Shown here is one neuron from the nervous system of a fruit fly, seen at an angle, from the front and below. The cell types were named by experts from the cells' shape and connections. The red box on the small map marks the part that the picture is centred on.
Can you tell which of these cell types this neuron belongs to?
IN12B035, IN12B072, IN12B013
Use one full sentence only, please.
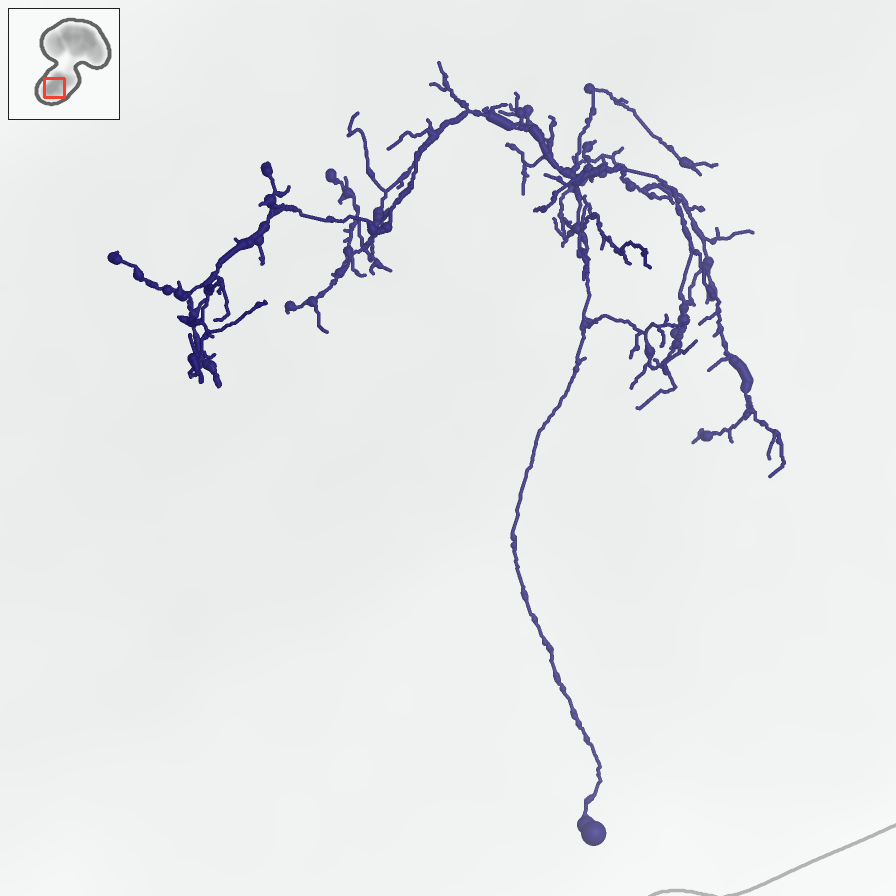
As a matter of cell type, the neuron is IN12B072.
